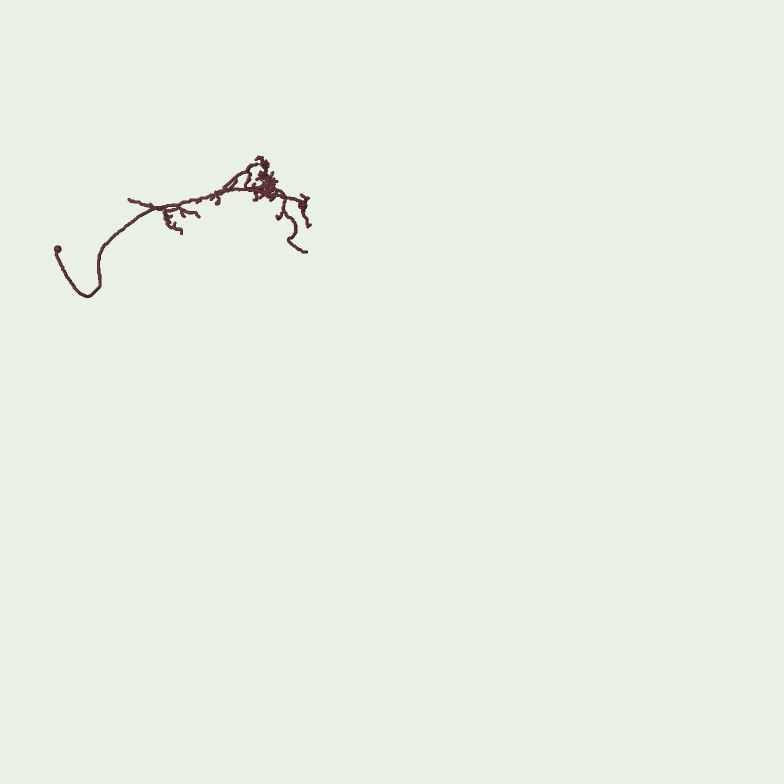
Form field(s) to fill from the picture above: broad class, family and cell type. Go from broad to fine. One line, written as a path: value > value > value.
central-brain intrinsic neuron > hemilineage SIPa1_ventral > CB2262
